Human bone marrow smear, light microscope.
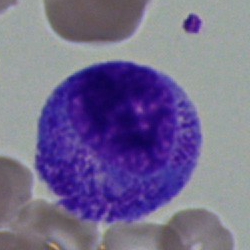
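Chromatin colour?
Dark purple.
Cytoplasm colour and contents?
Blue, filled with numerous purple granules.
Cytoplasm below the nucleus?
Crossed by a paler band.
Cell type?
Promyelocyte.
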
